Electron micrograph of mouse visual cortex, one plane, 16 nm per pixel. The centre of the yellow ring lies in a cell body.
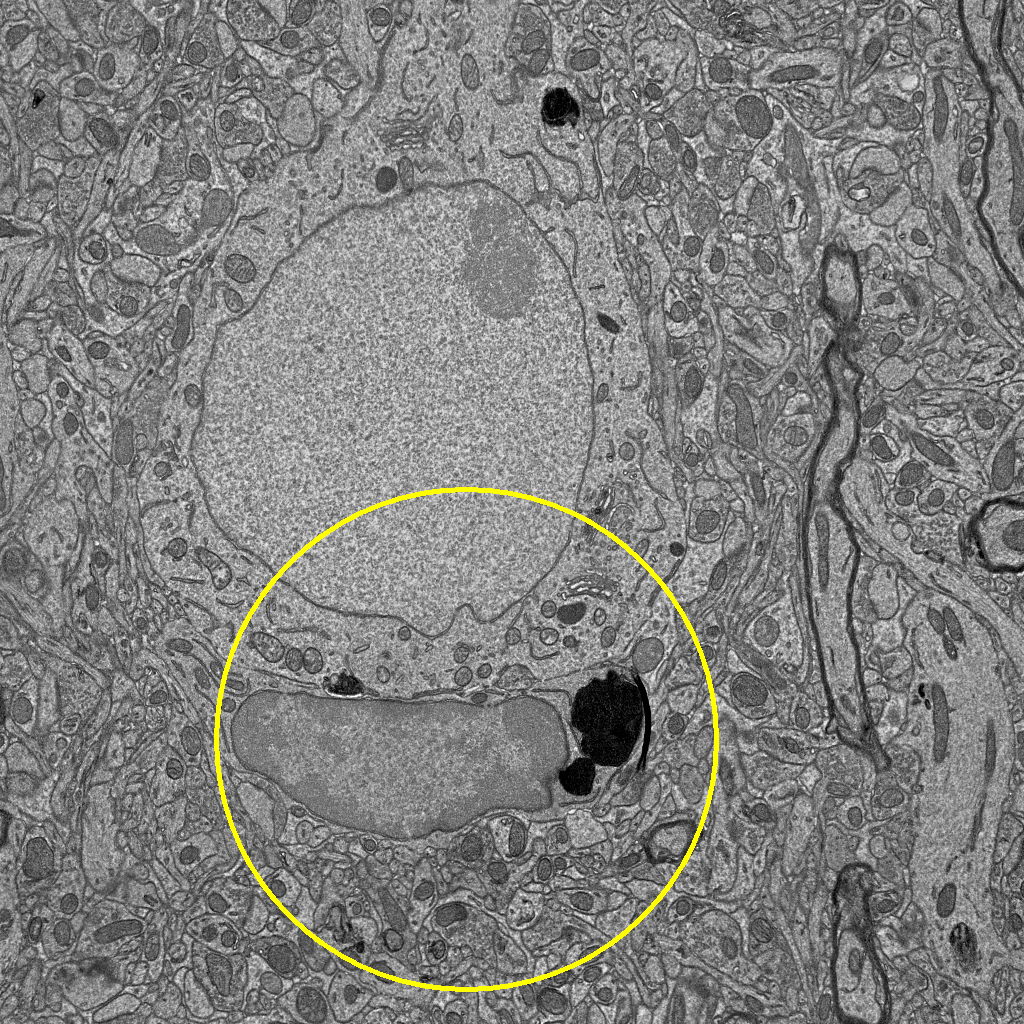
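Microglial cell, the one at the centre of the yellow ring. Nucleus a long, flattened oval, lying horizontally, whole in this plane. Outline smooth; no deep folds or clefts. Nucleoplasm evenly mid-grey with faint darker patches; no sharply dense clumps. Cluster of very dark, irregular dense bodies against right end of nucleus.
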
